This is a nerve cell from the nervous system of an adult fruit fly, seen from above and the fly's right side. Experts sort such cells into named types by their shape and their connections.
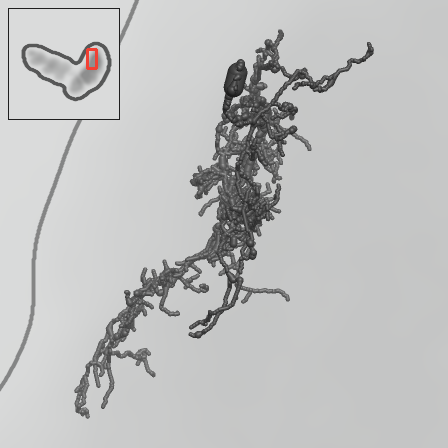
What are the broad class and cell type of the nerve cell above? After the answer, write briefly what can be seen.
It is a central-brain intrinsic neuron. It is of cell type PLP252. The picture shows dozens of branch ends. In this view it is taller than it is wide.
